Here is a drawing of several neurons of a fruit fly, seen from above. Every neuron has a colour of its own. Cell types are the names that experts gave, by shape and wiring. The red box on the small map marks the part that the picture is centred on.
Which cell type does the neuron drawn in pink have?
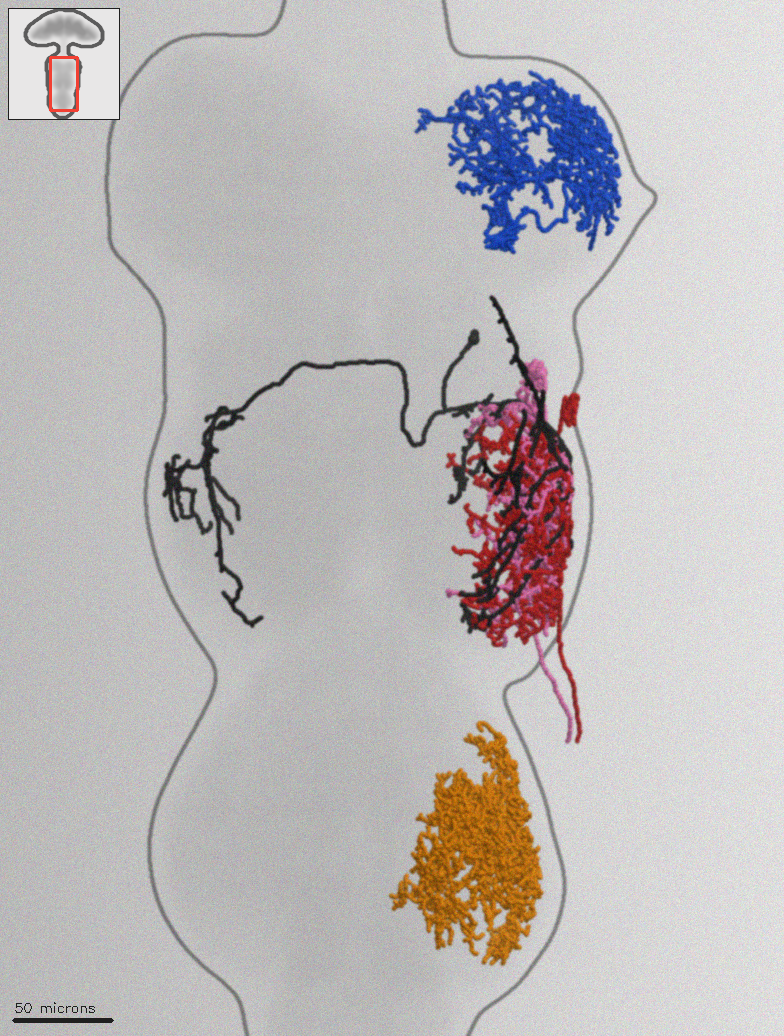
MNml81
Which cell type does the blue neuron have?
IN19A013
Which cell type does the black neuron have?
INXXX083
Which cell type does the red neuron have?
Pleural remotor/abductor MN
